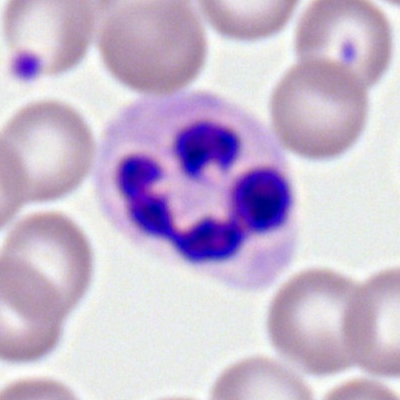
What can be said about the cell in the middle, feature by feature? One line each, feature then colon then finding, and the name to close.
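Outline: rounded, with a smooth edge
Nuclear lobes: arranged in a ring around a pale central area
Nucleoli: none seen
Granules: only faint and fine; no large coarse granules
Name: segmented neutrophil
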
